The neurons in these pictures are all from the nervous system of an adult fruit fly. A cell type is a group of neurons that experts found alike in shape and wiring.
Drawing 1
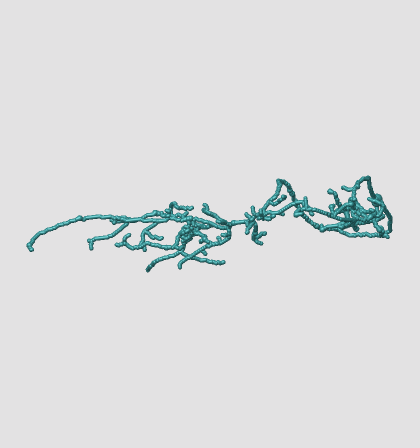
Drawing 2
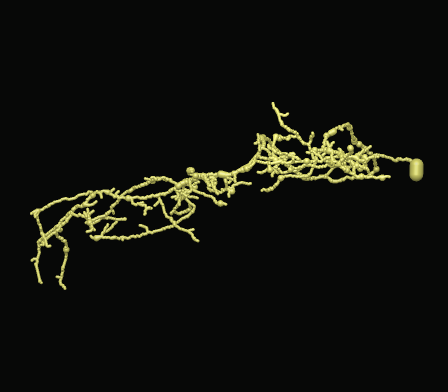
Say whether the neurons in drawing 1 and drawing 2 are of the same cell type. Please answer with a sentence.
They are of the same cell type.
